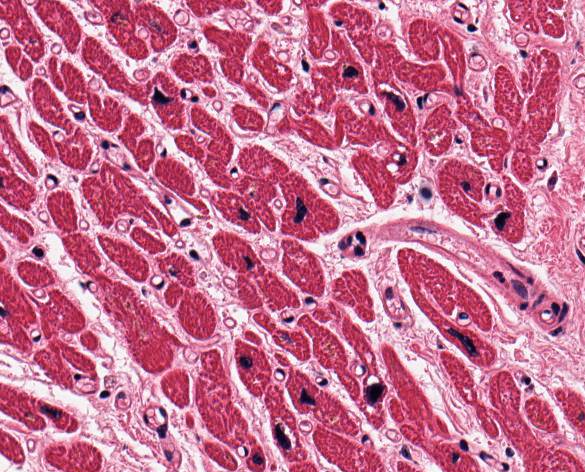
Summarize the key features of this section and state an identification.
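Deep red fibre cytoplasm, I notice, finely stippled by cut myofibrils. Nuclei sit singly in the fibre centres, not at the edges. Between fibres lie many small round capillaries with endothelial nuclei, plus thin pale wisps of loose connective tissue. So: left ventricle of the heart.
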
